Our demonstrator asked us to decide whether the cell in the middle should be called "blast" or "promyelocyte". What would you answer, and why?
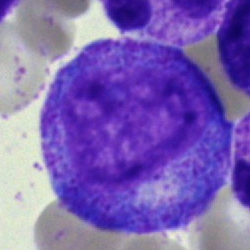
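This cell is a promyelocyte.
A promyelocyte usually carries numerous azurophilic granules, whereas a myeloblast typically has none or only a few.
Fine purple granules lie scattered through the cytoplasm here, in keeping with a promyelocyte. A deep blue cytoplasmic rim, widest at the bottom, surrounds the nucleus. The chromatin is fine and evenly stippled with paler spots, not coarsely clumped.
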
